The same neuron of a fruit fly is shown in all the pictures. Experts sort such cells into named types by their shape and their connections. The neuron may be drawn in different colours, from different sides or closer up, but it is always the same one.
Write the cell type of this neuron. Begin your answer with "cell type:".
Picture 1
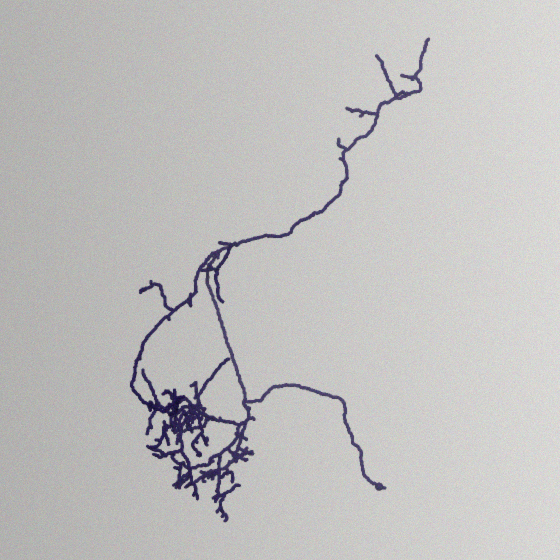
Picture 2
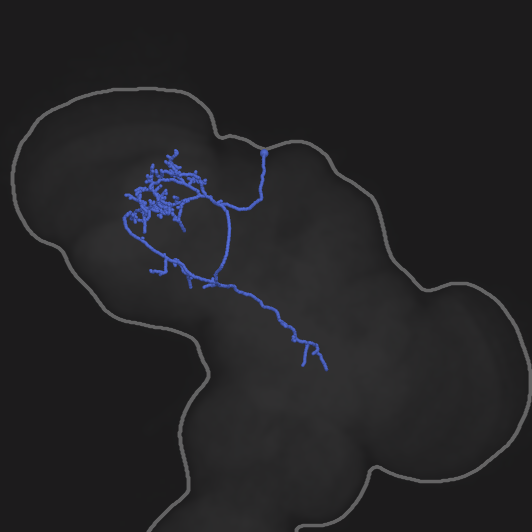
cell type: AVLP459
